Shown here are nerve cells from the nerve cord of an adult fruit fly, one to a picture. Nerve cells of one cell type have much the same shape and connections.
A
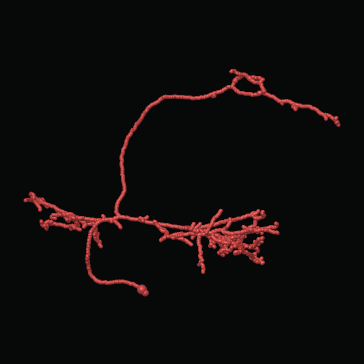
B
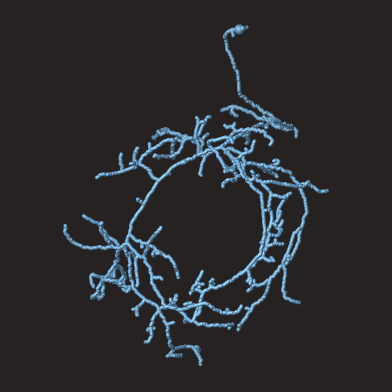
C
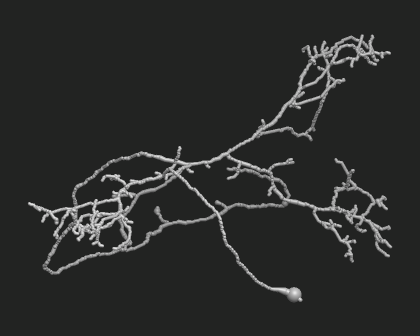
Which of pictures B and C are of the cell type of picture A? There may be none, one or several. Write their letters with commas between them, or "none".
C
